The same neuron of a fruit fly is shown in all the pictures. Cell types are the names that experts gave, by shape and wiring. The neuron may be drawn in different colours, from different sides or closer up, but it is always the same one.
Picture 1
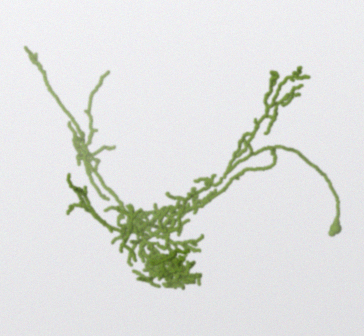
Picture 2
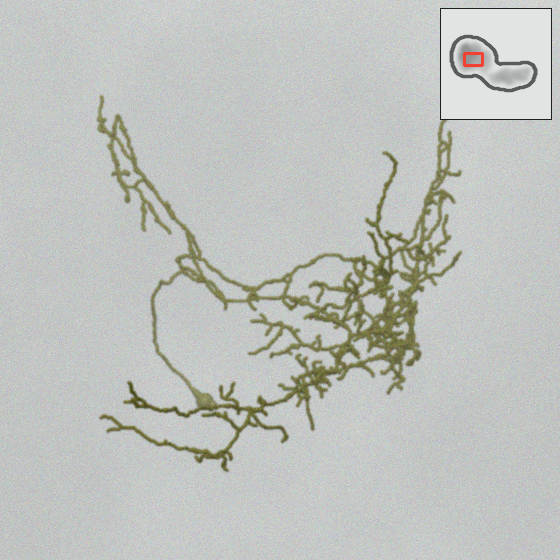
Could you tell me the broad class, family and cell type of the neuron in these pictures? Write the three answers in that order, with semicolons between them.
central-brain intrinsic neuron; hemilineage LALa1_posterior; WED016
